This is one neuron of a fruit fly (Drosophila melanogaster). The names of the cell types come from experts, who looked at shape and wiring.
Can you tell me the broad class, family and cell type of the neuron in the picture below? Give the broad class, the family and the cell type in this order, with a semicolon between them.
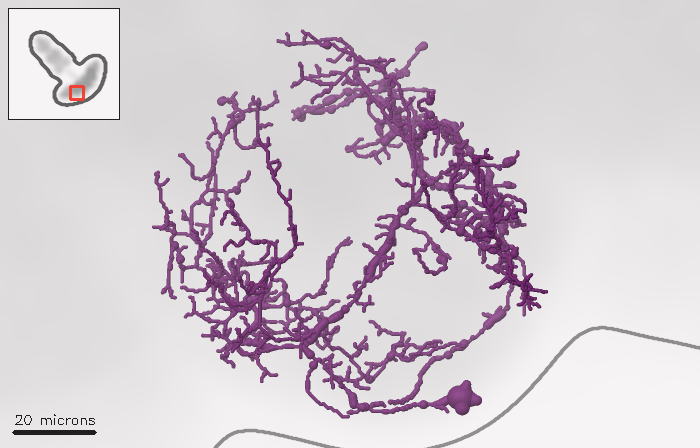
central-brain intrinsic neuron; hemilineage VLPa1_lateral; AVLP296_a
